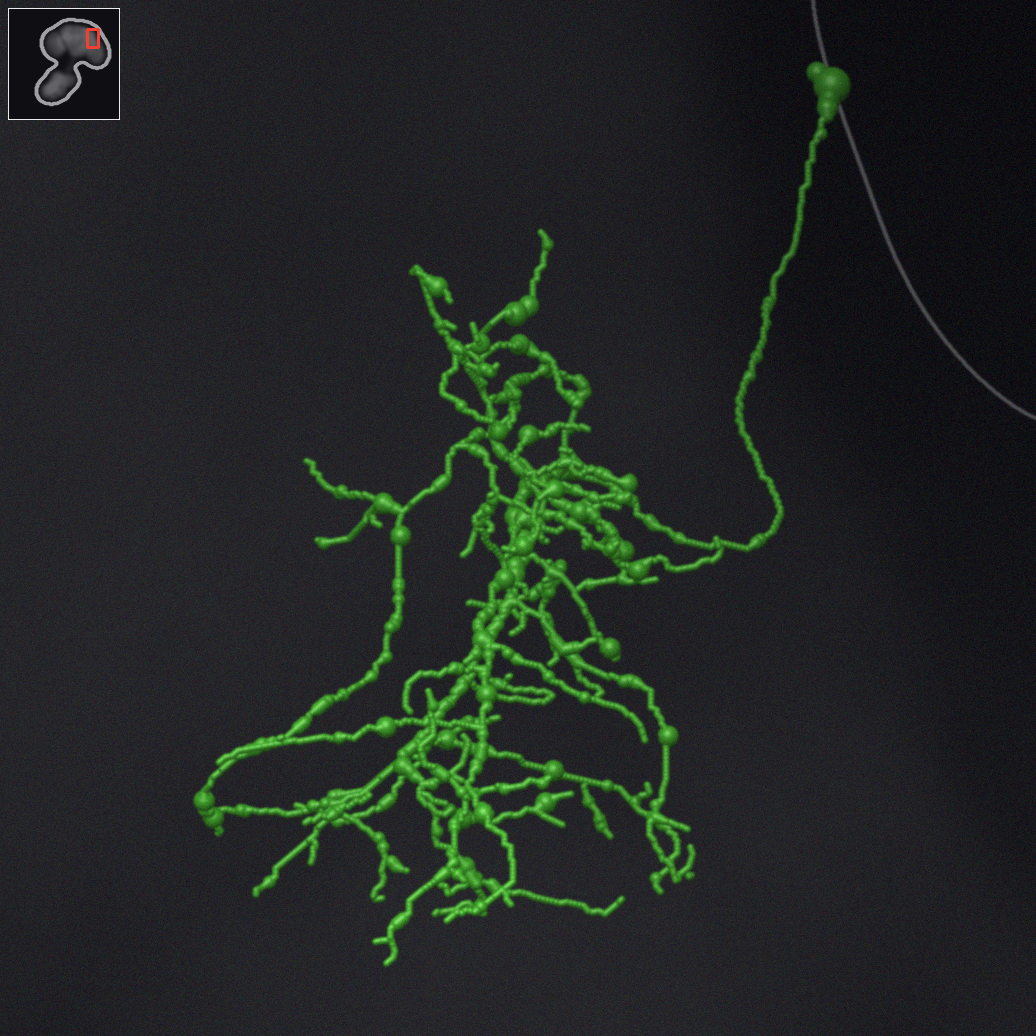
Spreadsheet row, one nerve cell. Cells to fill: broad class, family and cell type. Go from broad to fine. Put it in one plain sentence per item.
A central-brain intrinsic neuron of hemilineage LHl1, type AVLP002.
